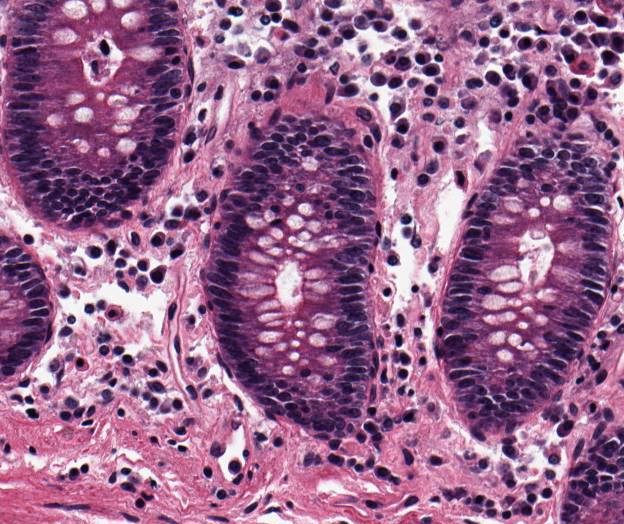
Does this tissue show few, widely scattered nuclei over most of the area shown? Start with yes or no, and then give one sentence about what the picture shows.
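No. The stroma between the glands is densely packed with small round cells with dark round nuclei, many of them plasma cells and lymphocytes.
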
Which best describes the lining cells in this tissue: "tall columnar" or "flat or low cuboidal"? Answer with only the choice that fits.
Tall columnar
